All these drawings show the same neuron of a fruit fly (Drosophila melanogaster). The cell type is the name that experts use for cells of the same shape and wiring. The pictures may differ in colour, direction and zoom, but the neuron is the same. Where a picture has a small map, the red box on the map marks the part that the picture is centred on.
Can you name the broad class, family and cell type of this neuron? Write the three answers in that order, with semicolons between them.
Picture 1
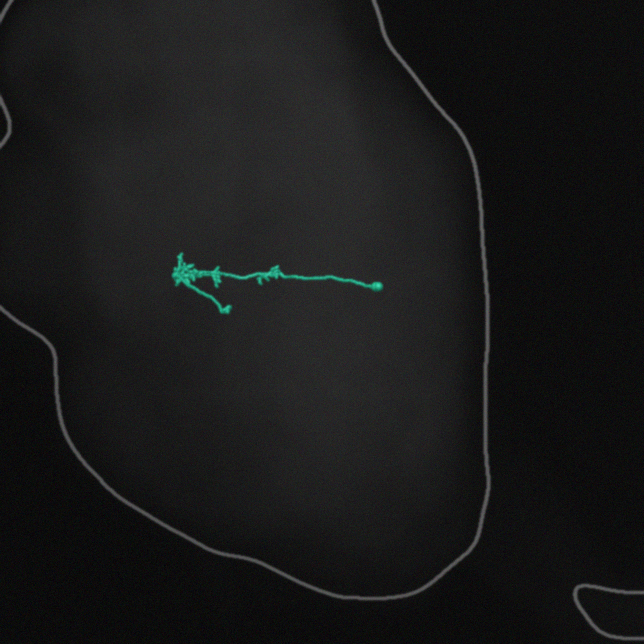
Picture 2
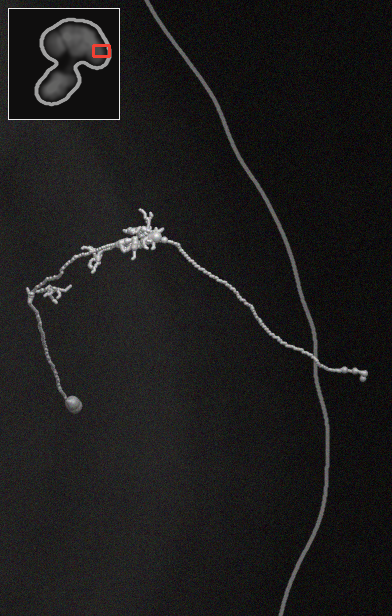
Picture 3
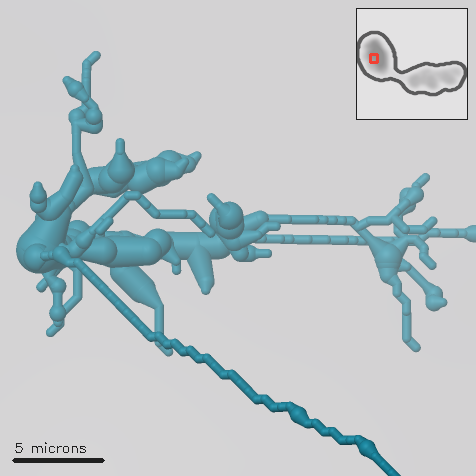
optic-lobe intrinsic neuron; C; C3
